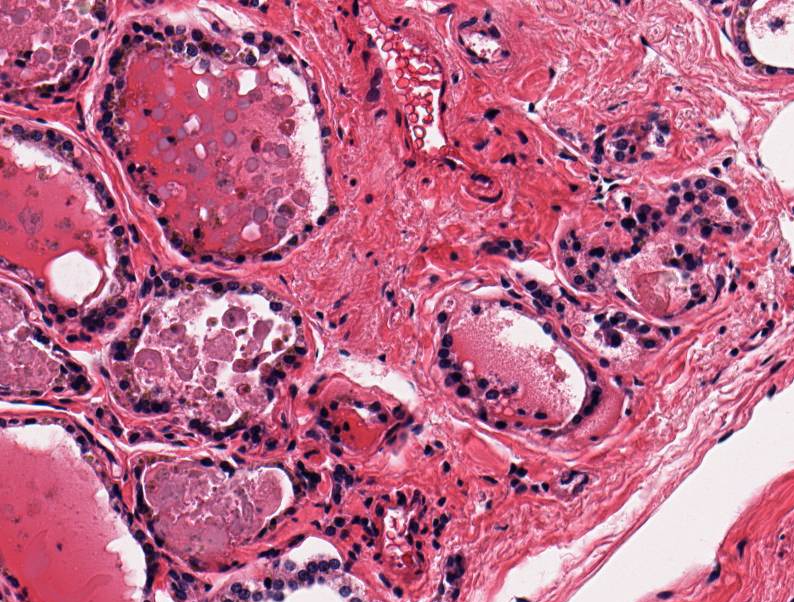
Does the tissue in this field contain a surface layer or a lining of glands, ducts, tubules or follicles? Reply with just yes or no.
Yes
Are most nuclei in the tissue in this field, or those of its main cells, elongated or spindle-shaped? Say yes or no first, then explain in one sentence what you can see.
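No. The glandular units are lined by a single layer of low cuboidal cells with dark round nuclei.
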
